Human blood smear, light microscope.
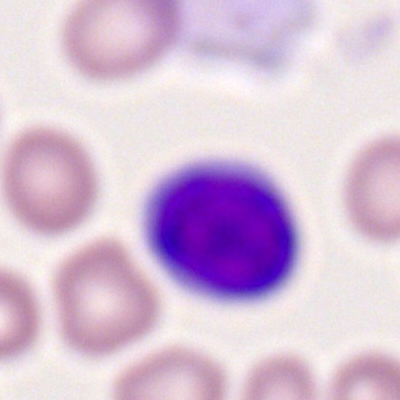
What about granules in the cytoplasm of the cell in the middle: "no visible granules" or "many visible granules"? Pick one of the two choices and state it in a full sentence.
What its cytoplasm shows is an absence of visible granules.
